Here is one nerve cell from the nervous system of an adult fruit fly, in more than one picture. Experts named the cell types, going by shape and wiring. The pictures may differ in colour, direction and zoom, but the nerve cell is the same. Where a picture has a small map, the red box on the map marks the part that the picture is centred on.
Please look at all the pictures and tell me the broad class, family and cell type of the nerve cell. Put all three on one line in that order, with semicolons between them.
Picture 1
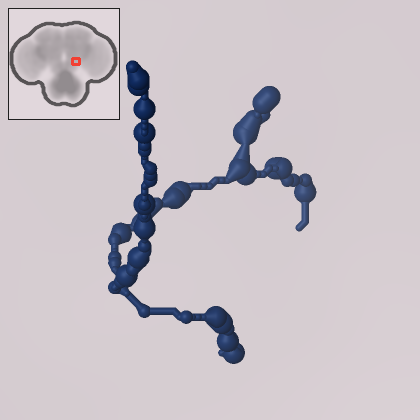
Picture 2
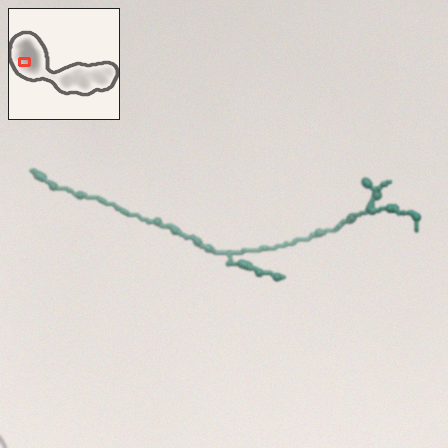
sensory neuron entering the brain; class mechanosensory; JO-CL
